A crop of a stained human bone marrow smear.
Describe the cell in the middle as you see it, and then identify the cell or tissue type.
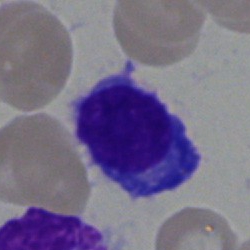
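The cytoplasm is deep blue and contains no visible granules. A small knob projects from the top edge of the cell. Part of another nucleated cell lies in the lower left corner of the picture. The cell is a plasma cell.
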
